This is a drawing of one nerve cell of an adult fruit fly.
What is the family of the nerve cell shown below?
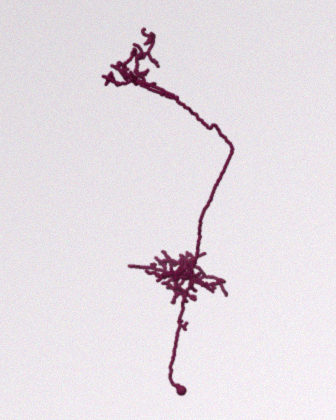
Tm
